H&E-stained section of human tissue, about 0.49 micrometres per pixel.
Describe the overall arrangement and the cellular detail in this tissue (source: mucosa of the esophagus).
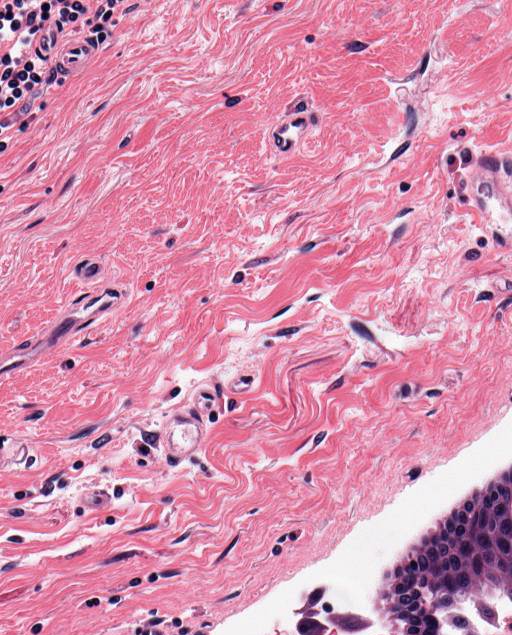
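Most of this field is dense pink collagenous connective tissue, its bundles wavy in the middle. In the lower right corner sits a multilayered epithelium with crowded dark nuclei. Small round dark lymphocytes cluster at the upper left corner.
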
